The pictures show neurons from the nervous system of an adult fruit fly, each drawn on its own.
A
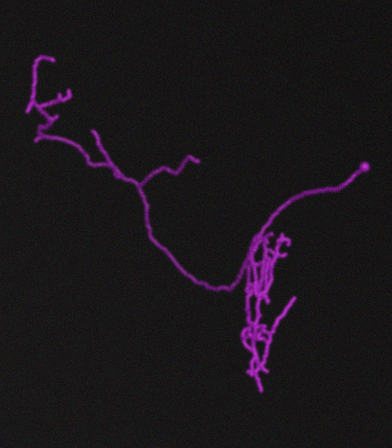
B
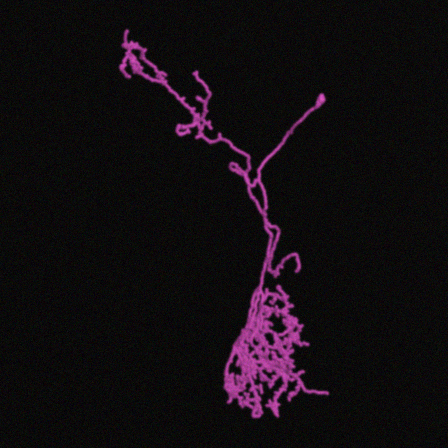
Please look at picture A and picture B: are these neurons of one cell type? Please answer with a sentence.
They are of different cell types.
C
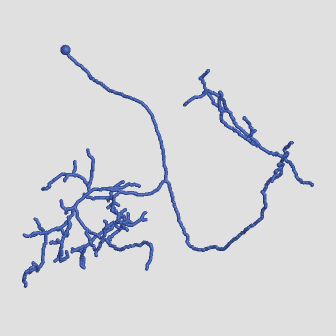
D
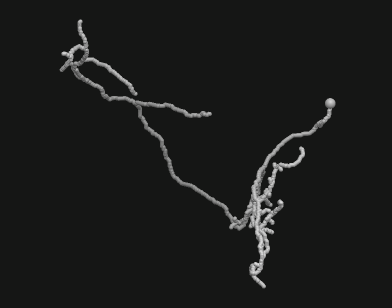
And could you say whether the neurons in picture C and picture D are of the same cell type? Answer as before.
They are of the same cell type.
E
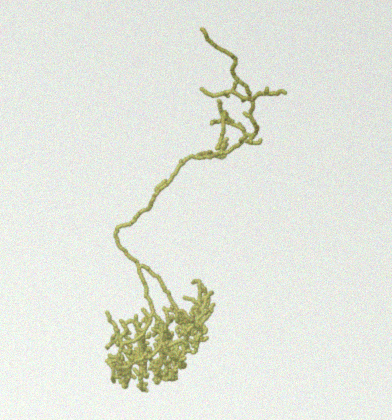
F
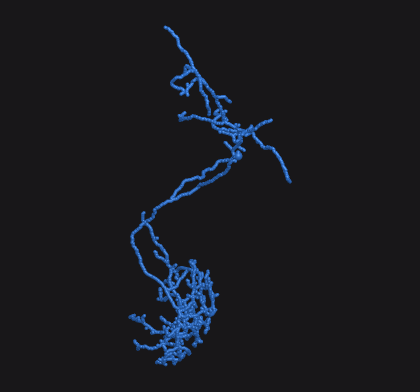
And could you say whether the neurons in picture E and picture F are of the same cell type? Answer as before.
They are of the same cell type.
